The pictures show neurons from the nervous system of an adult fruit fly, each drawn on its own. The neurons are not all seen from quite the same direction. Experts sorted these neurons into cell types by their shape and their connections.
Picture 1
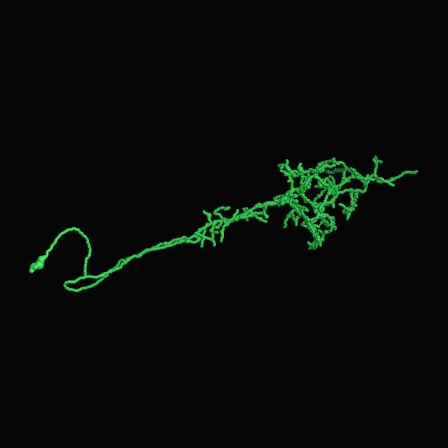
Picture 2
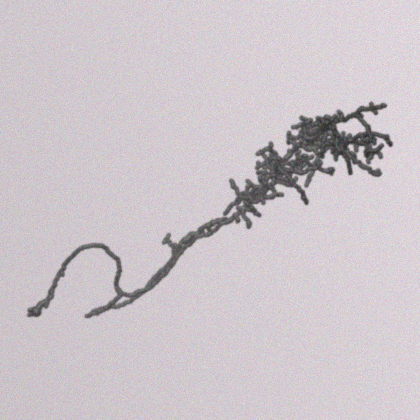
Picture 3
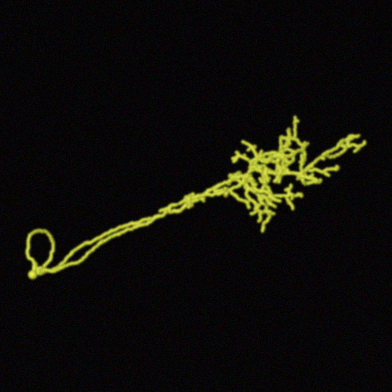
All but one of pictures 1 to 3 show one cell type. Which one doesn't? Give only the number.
2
